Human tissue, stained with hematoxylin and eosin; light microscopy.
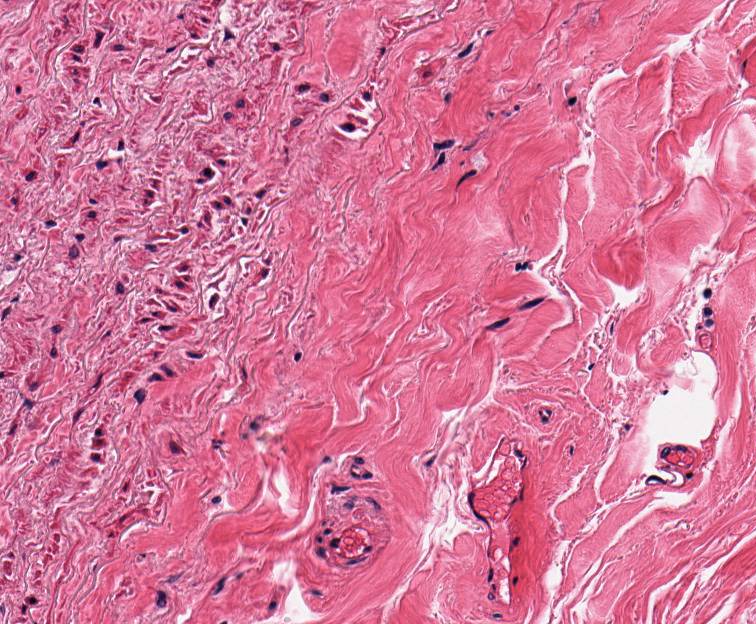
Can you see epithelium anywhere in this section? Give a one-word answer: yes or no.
No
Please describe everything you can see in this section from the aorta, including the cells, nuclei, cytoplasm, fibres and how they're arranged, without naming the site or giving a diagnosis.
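Look first at the collagen fibres: in the upper left they are finer, wavier and more densely nucleated than in the right half. The nuclei are small, dark and spindle-shaped, and each lies singly between the fibres. Now move down to the lower part, where small thin-walled blood vessels contain red blood cells. You will find no fat cells anywhere in the field.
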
